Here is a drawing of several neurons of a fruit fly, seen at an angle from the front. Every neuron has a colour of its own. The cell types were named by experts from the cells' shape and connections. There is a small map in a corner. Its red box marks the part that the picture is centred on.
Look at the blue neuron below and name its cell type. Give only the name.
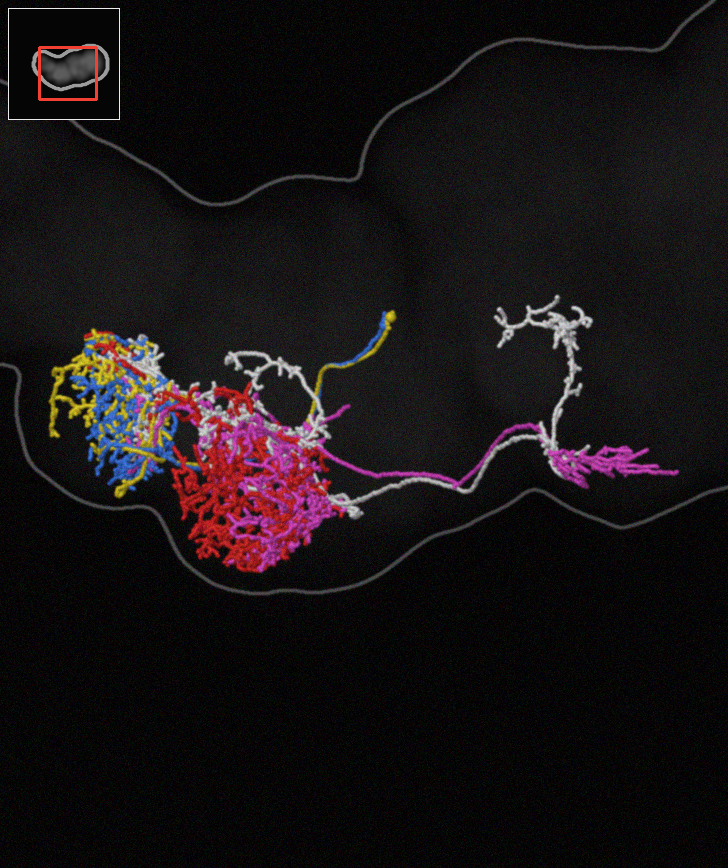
IN01A034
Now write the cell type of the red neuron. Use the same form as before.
IN10B002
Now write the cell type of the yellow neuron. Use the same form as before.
IN01A030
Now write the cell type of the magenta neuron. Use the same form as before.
AN10B009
